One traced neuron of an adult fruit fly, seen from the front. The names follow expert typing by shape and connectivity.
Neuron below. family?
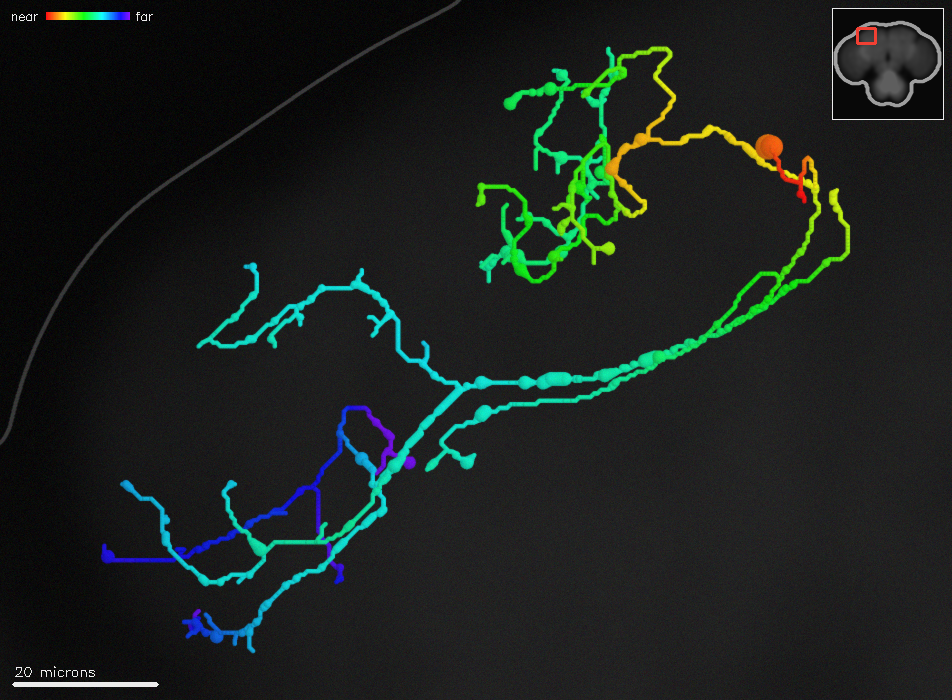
hemilineage LHd1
